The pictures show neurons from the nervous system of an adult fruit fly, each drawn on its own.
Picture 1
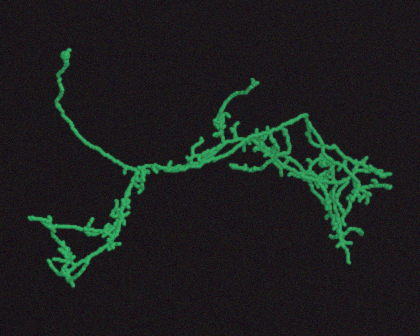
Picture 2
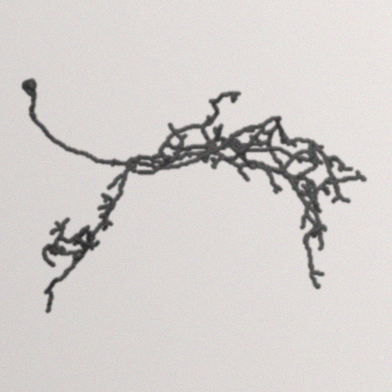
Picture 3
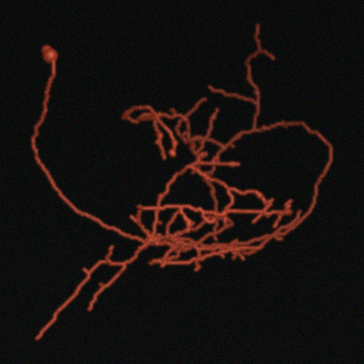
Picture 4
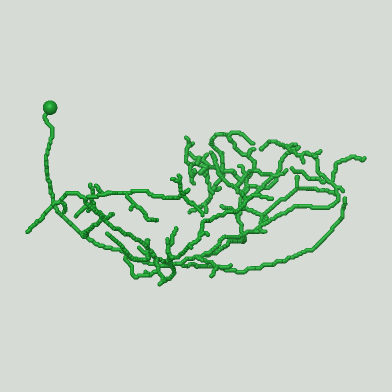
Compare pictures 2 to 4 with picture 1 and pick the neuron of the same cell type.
Picture 2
